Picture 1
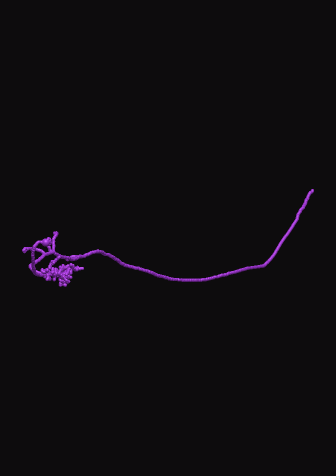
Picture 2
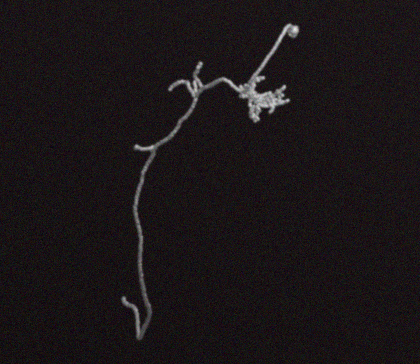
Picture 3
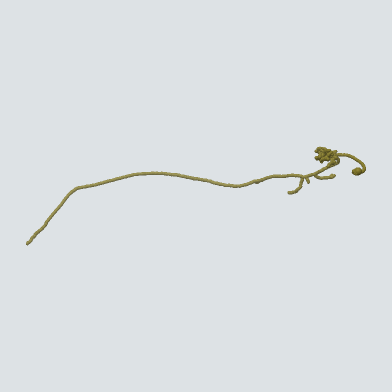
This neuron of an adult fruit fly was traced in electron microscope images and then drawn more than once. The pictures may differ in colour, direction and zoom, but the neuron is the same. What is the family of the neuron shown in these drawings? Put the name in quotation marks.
"hemilineage 19B"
